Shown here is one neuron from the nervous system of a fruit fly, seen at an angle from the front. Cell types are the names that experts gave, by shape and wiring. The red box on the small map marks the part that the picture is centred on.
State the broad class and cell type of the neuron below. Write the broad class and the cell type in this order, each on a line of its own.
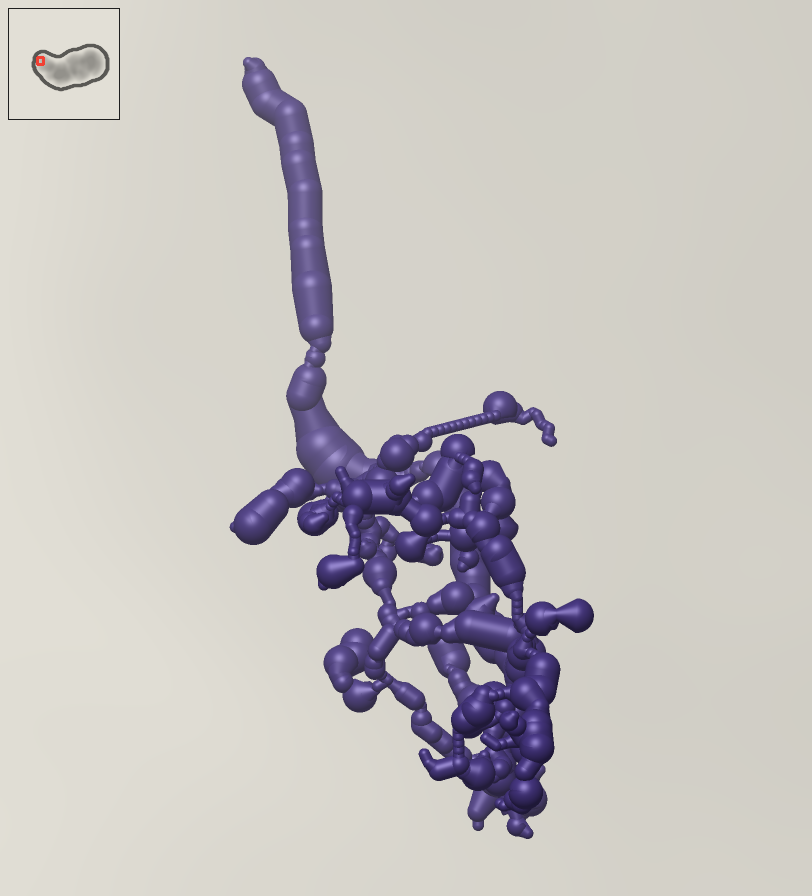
sensory neuron entering the nerve cord
SNxx07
